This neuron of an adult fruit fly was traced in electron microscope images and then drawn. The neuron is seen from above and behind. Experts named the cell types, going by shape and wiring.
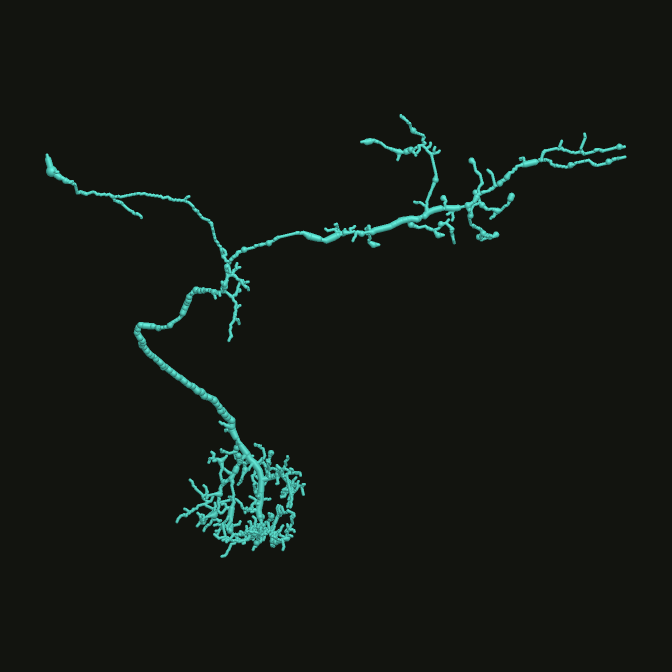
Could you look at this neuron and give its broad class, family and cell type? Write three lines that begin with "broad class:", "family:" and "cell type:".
broad class: visual projection neuron
family: hemilineage LHl4_posterior
cell type: LoVP18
